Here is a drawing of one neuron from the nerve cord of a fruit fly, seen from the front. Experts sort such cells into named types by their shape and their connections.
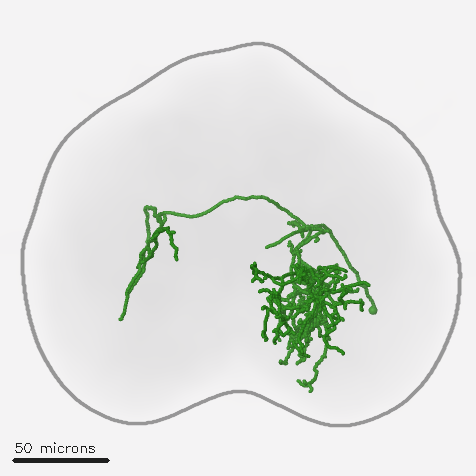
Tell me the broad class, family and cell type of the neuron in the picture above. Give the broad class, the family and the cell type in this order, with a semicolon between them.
nerve-cord intrinsic neuron; hemilineage 08B; IN08B055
